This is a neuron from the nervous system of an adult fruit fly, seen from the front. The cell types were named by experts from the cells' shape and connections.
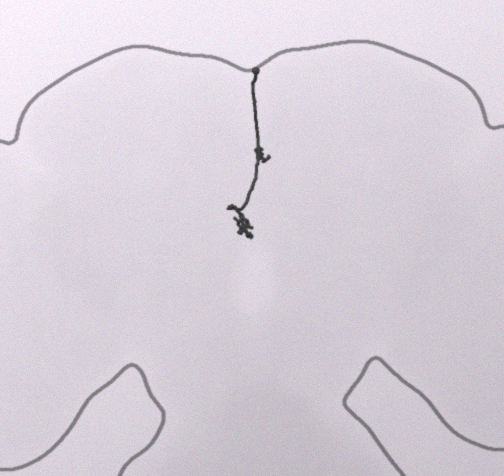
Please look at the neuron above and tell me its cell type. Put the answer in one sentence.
The cell type is PFNp_b.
